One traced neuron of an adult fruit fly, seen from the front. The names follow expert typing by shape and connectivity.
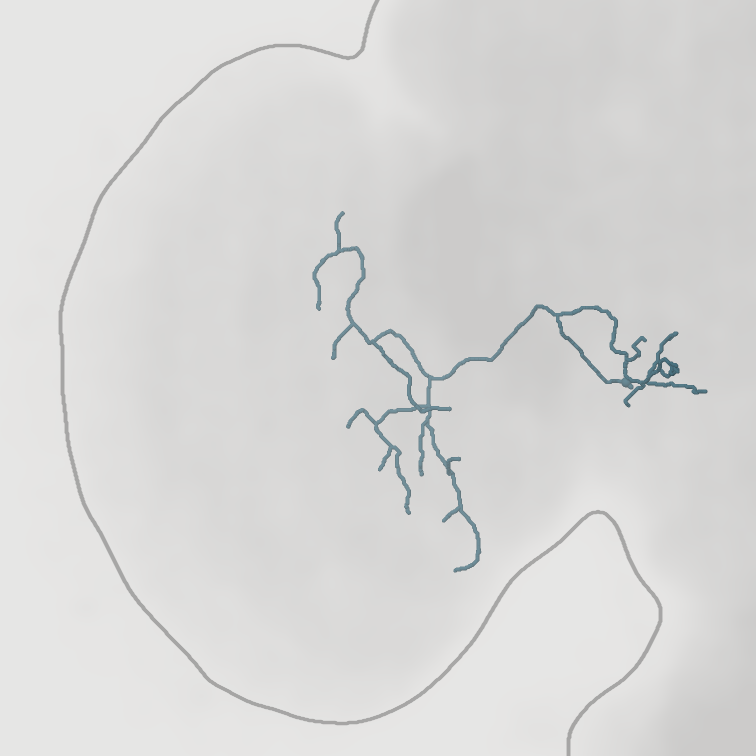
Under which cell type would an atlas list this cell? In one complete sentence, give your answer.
This neuron is of the type LPT112.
